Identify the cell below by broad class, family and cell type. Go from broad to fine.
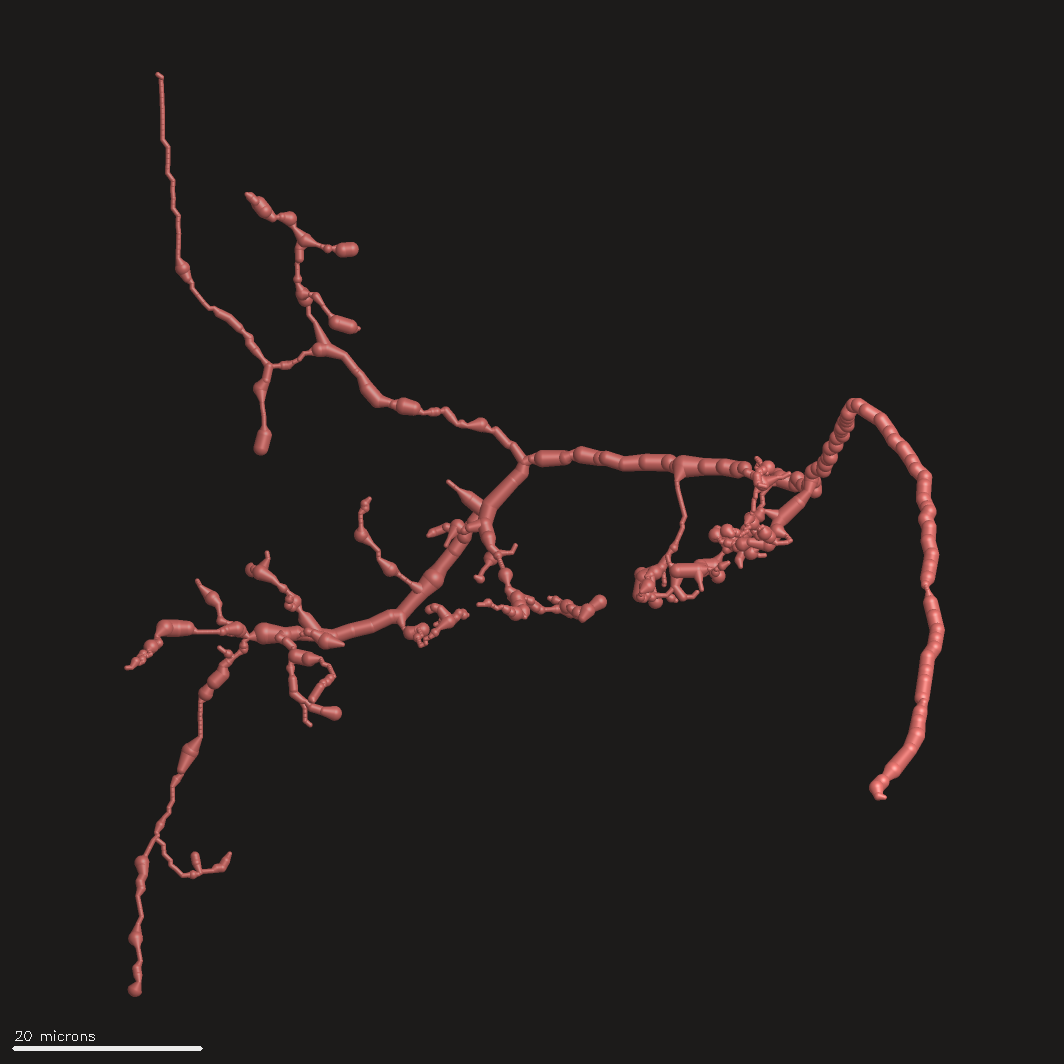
sensory neuron entering the nerve cord; class mechanosensory tactile; SNta12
